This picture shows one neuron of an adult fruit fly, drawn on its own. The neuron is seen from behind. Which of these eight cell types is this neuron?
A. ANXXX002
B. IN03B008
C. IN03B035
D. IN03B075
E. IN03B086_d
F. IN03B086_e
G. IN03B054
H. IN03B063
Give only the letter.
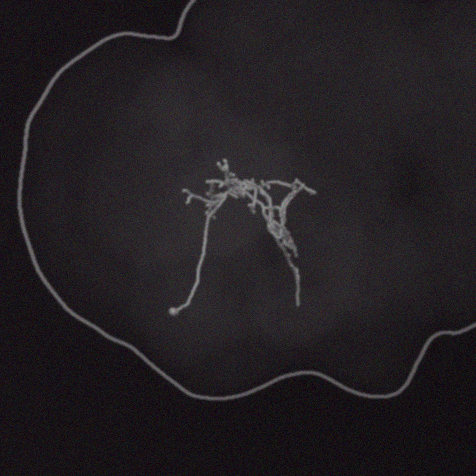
G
